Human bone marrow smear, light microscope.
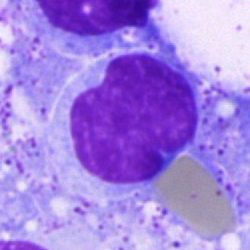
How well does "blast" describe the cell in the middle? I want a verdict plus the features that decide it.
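First, the nucleus fills most of the cell, and the cytoplasmic rim is wider on the left side than on the right.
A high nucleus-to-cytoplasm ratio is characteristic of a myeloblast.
This feature goes with blast. Next, the cytoplasm is pale greyish-blue and largely free of the purple granules scattered in the background.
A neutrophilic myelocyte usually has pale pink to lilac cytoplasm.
The colour therefore tells against myelocyte. The chromatin is dark purple with small paler patches, and a red cell lies against the lower right edge. Blast fits; myelocyte does not.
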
